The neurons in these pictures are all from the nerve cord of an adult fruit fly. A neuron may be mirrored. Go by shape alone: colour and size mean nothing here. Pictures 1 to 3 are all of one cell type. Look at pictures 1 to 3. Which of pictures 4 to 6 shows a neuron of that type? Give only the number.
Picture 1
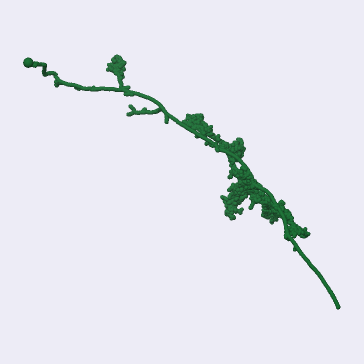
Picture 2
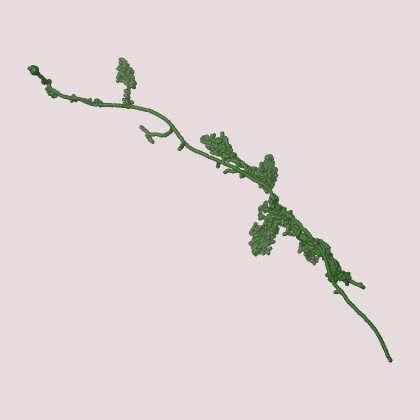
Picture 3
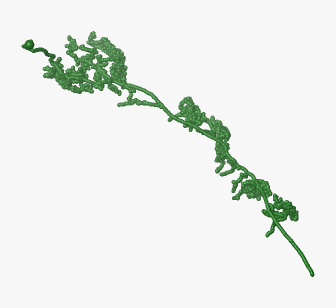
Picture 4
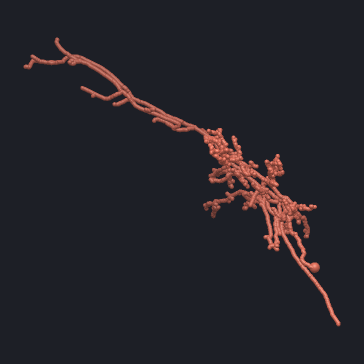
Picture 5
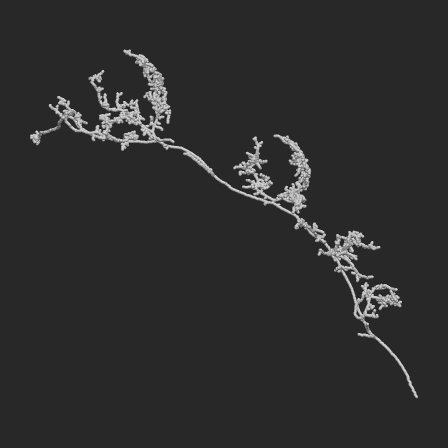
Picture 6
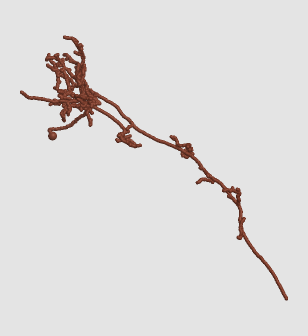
5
